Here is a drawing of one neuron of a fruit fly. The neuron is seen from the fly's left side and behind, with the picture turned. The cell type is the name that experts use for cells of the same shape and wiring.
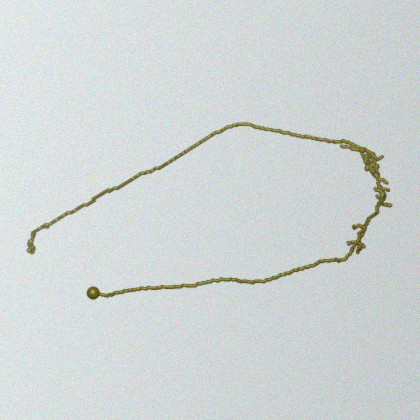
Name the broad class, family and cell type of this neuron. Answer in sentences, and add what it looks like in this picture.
This is an optic-lobe intrinsic neuron. Its family is C. The cell type is C3. As drawn here it is wider than it is tall.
